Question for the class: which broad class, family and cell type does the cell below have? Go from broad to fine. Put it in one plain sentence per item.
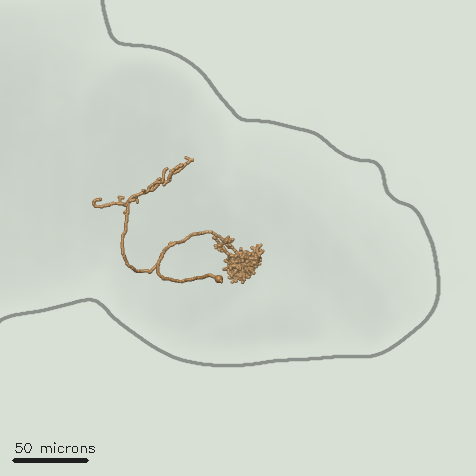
A visual projection neuron of hemilineage VPNp3, type LC11.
